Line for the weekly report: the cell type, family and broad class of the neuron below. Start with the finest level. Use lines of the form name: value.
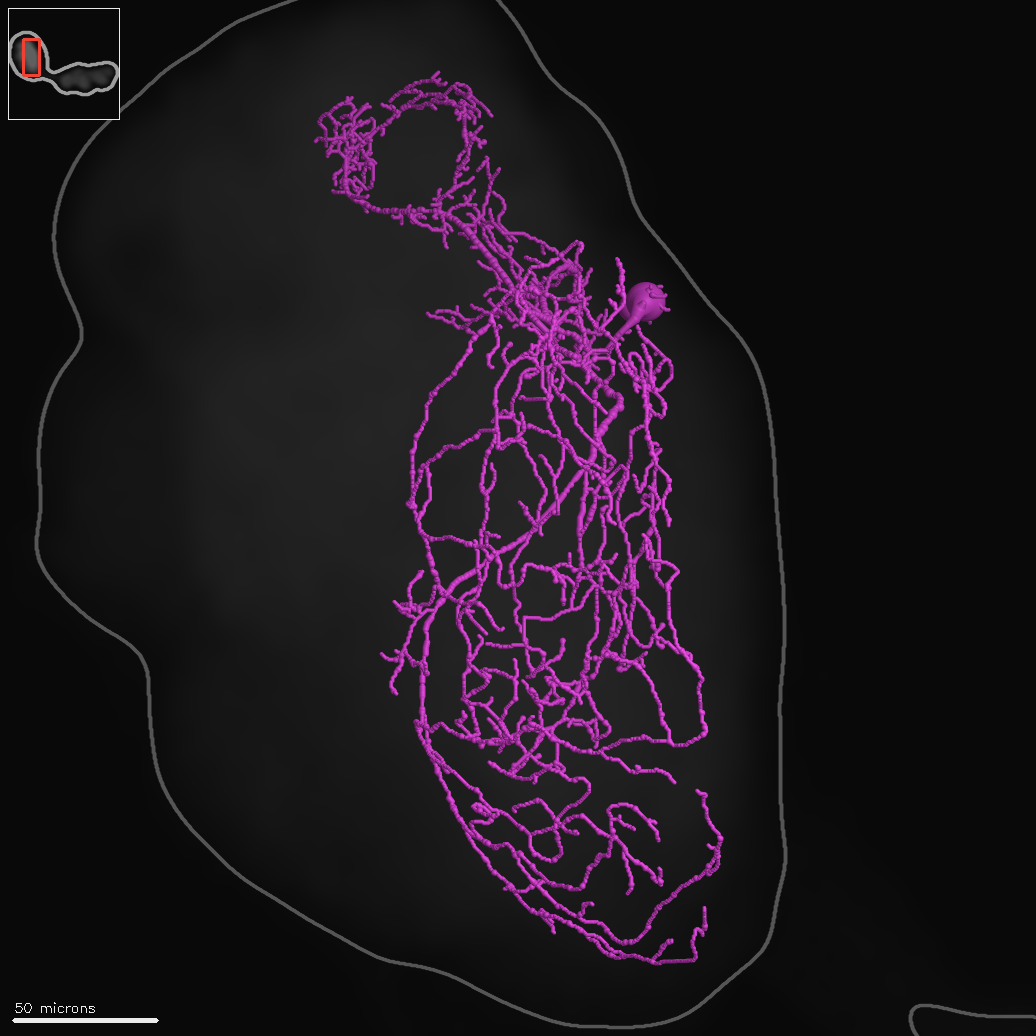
cell type: OLVC4
family: hemilineage SMPp&v1_ventral
broad class: visual centrifugal neuron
